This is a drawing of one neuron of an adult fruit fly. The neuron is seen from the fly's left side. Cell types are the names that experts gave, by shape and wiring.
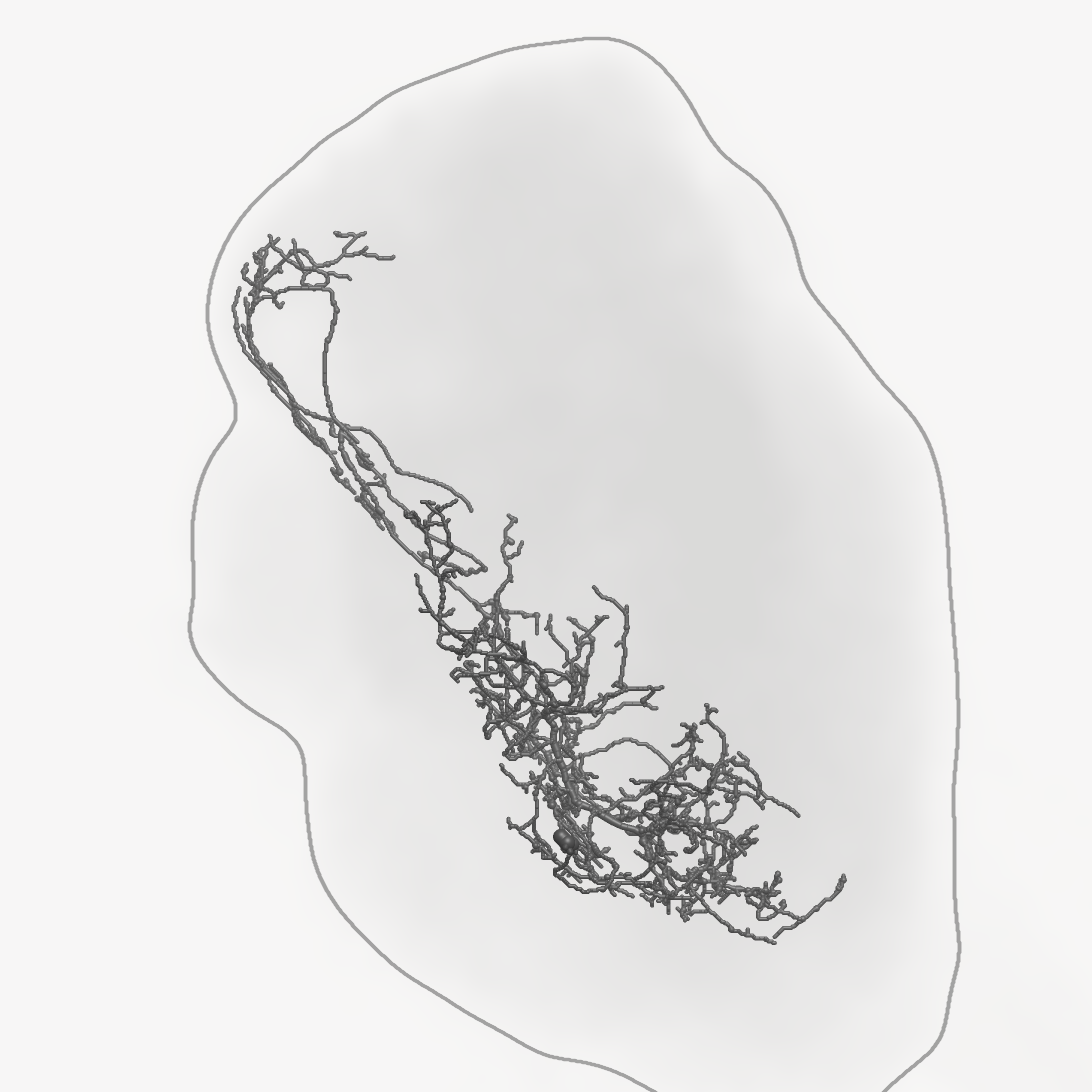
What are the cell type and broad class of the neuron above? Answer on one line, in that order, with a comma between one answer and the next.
GNG587, central-brain intrinsic neuron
